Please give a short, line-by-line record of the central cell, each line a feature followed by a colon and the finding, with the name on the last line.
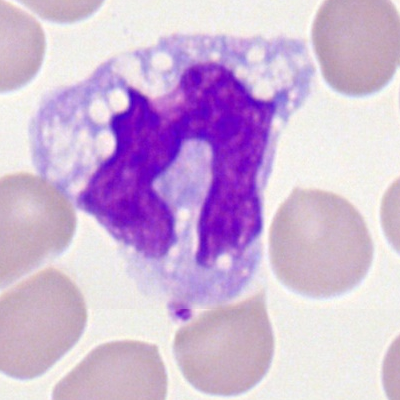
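Outline: irregular and angular, not round
Nucleus: one folded mass like an upside-down U, pale gap between its limbs opening downward
Nucleoli: none visible
Cytoplasm: many small, clear, round vacuoles, mostly along the upper edge
Name: monocyte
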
